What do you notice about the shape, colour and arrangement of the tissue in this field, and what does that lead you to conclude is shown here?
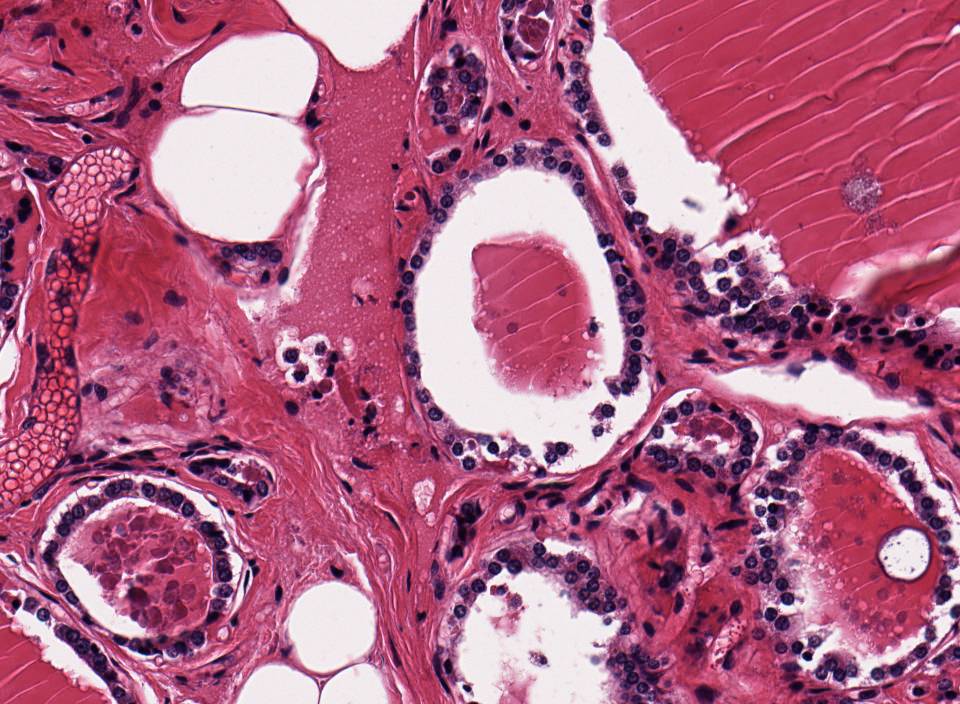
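Units: rounded glands scattered in pink fibrous stroma. Lining: single layer of cuboidal cells, dark round nuclei. Central gland: wide clear lumen holding a block of pink material. Fat cells: empty and round, at upper left and bottom centre. The tissue is thyroid.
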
